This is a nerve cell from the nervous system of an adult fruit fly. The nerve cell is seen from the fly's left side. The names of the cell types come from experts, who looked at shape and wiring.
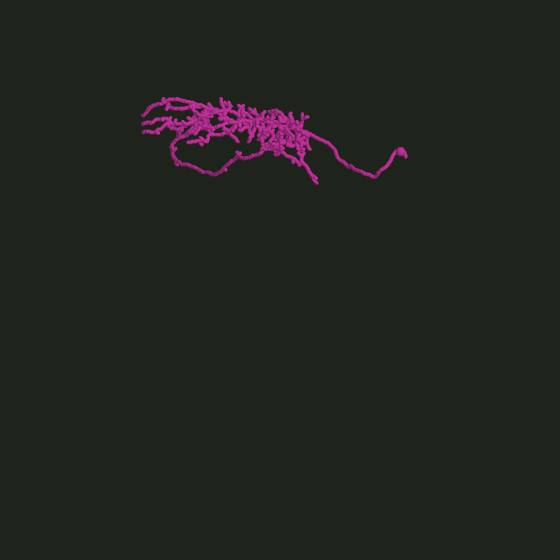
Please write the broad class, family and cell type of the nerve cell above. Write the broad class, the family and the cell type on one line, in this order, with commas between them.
central-brain intrinsic neuron, hemilineage DM4_dorsal, SMP392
